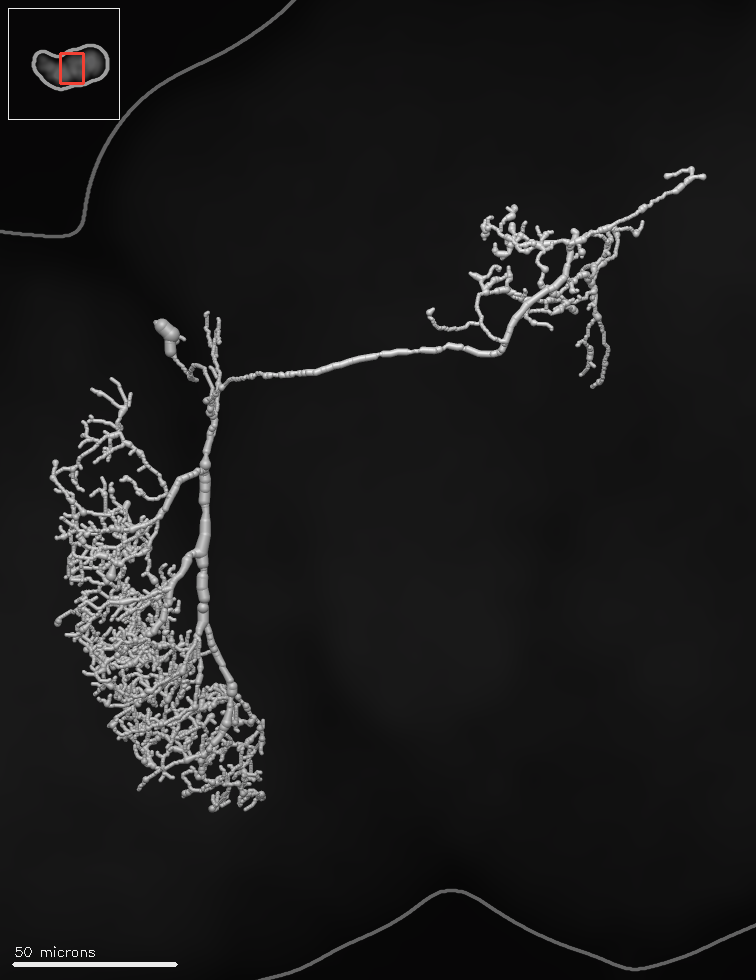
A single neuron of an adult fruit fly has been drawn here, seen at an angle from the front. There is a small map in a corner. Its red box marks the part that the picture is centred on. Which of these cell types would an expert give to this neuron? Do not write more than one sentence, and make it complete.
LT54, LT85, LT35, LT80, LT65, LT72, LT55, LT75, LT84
By its cell type, the neuron is LT84.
